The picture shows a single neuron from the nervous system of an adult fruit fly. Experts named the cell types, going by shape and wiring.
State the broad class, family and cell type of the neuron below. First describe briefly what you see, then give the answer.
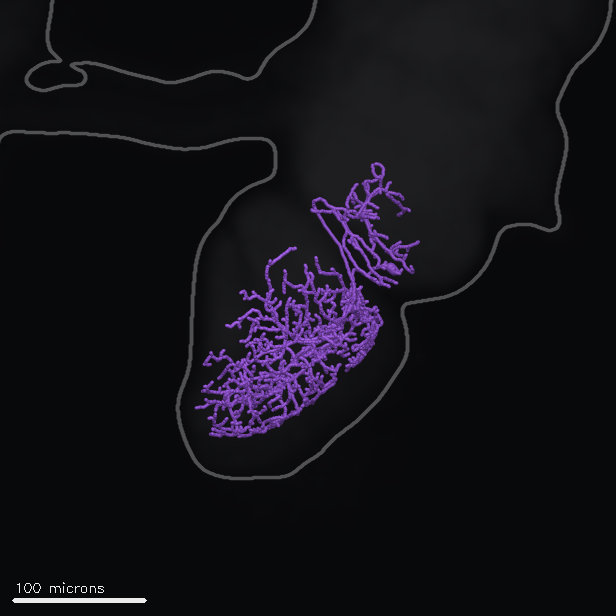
It is in the brain and does not reach the nerve cord. From top to bottom in the picture it spans about 200 microns. Its broad class is visual projection neuron. The family is MeVP. It is of cell type MeVP53.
